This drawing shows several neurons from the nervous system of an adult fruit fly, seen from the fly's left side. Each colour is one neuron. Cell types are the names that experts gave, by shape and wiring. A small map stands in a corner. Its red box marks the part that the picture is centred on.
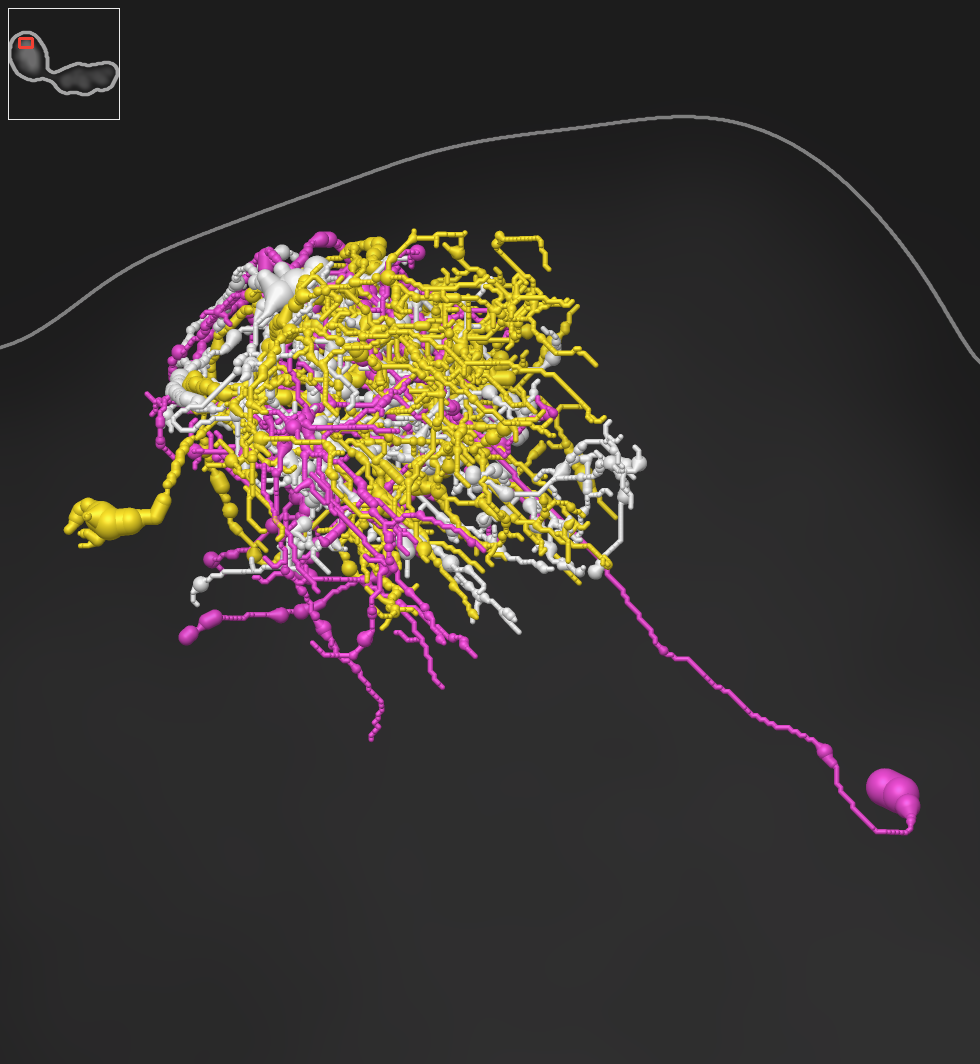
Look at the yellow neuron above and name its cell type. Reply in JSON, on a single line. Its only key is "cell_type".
{"cell_type": "SLP150"}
